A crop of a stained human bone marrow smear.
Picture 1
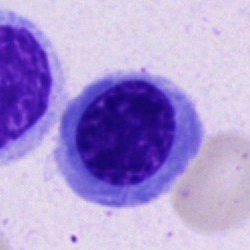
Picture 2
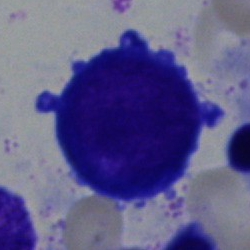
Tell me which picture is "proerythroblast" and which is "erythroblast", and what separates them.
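Picture 1: erythroblast. Picture 2: proerythroblast. Outline: picture 1 round and smooth; picture 2 round, with several small rounded blebs projecting from the surface, mostly along the top and sides. The blebs in picture 2 stain the same deep blue as the body of the cell. Staining: picture 2 is a dense deep blue-purple over almost the whole cell, with no broad pale rim of cytoplasm; picture 1 has a rim of cytoplasm, widest on the right and lower side. Picture 1 nucleus: off-centre toward the upper left; chromatin dark purple and coarsely clumped; no nucleoli visible.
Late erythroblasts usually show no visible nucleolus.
Picture 1 cytoplasm: no visible granules. Picture 2: no clear vacuoles.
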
